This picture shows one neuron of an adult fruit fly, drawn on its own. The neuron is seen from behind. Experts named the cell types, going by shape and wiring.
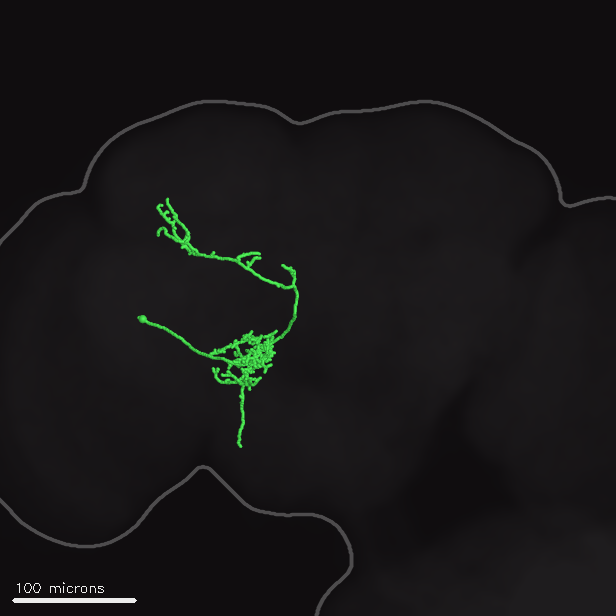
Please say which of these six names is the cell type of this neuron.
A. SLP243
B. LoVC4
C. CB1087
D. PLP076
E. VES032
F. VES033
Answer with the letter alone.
E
